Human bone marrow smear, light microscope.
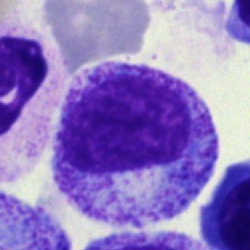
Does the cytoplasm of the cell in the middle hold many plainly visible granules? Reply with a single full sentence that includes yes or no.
Yes, many visible granules are held in the cytoplasm of the cell.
